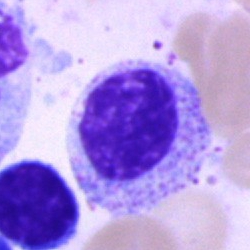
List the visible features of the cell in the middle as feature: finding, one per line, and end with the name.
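Outline: roughly round
Nucleus: off-centre, toward the upper left
Cytoplasm: a wider rim at the lower right
Nucleolus: none distinct, as far as I can see
Granules: a few purple ones just outside the cell edge on the right
Name: myelocyte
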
